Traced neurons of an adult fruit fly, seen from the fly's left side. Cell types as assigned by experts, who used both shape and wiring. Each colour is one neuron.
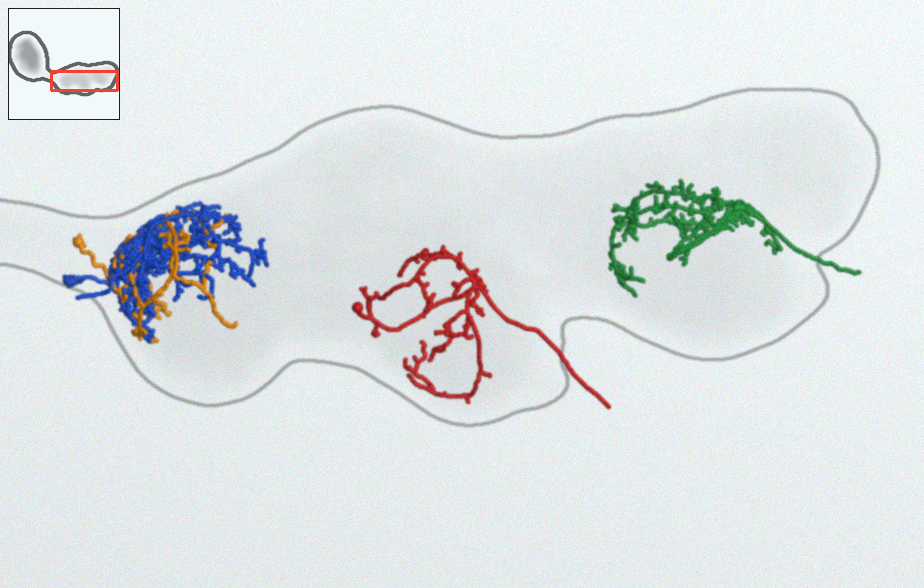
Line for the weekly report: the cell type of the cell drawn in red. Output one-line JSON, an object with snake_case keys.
{"cell_type": "Fe reductor MN"}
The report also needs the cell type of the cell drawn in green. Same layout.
{"cell_type": "Pleural remotor/abductor MN"}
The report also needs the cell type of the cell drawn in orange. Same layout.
{"cell_type": "IN08A036"}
